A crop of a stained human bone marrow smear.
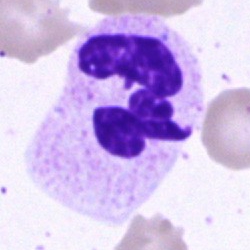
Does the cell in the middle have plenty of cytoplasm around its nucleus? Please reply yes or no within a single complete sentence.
Yes, the cytoplasm forms a broad area around its nucleus.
